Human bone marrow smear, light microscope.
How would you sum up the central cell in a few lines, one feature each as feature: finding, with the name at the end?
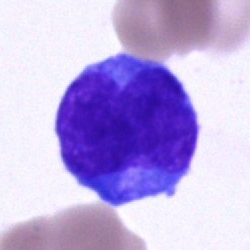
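Outline: round
Nucleus: fills most of the cell
Chromatin: dark purple, mottled texture
Cytoplasm: no visible granules
Name: blast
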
